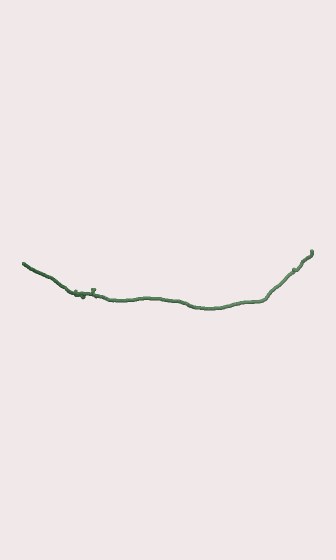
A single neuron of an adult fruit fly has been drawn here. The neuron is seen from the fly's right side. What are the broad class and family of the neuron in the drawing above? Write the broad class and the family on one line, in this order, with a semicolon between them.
sensory neuron ascending to the brain; class mechanosensory proprioceptive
